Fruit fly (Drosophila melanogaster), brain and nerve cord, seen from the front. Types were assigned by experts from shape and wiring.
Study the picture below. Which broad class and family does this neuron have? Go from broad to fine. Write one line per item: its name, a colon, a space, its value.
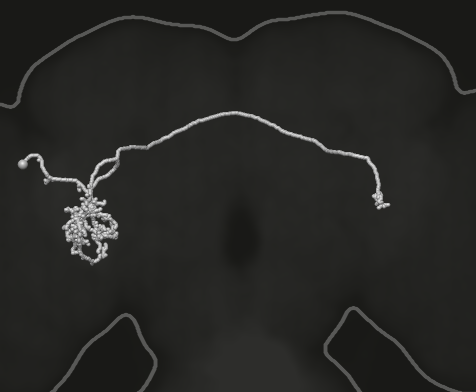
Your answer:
broad class: central-brain intrinsic neuron
family: hemilineage VLPl2_medial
